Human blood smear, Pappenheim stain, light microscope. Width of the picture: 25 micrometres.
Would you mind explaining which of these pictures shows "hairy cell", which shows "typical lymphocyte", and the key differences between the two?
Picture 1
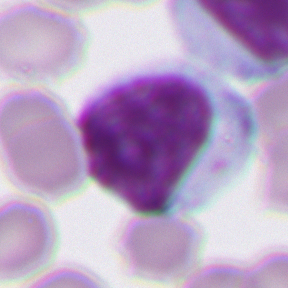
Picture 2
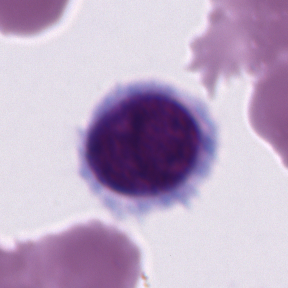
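Typical lymphocyte: picture 1. Hairy cell: picture 2. Edge: smooth, without surface projections, in the typical lymphocyte; ragged and fringed in the hairy cell, though its overall outline is round. Hairy cell: many fine, short, hair-like projections of pale cytoplasm stick out all around.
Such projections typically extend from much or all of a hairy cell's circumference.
Nucleus: roughly triangular in the lymphocyte, broad at the top and narrowing to a point at the bottom; round to slightly oval in the hairy cell, with no notch or lobes. Chromatin: dense and dark purple in both; faintly mottled in the hairy cell. Cytoplasm: very pale, faint bluish-grey in the lymphocyte, lying mainly on the right side of the nucleus; pale greyish blue in the hairy cell, as a narrow rim around the whole nucleus. Hairy cell size: about 12 micrometres across, with the nucleus filling about 60% of the cell's area.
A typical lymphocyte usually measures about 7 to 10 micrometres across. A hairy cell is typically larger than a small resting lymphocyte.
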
